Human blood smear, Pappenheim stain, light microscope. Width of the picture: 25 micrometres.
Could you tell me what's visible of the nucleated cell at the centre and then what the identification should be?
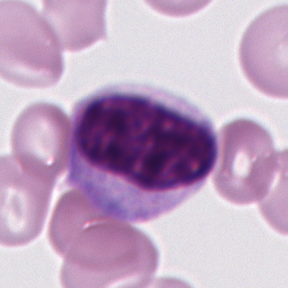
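The nucleus sits toward the top, about 13 by 8 micrometres. Its chromatin is coarsely clumped, with dark purple masses and paler streaks between them. Below it I see a broad crescent of cytoplasm, and above only a thin rim. That cytoplasm is pale bluish-lilac. So this is a metamyelocyte.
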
